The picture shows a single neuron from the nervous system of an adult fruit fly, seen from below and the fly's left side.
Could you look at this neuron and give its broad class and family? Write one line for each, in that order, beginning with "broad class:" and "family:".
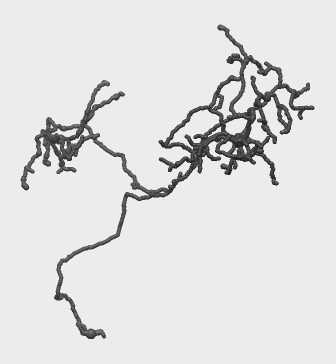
broad class: nerve-cord intrinsic neuron
family: hemilineage 16B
